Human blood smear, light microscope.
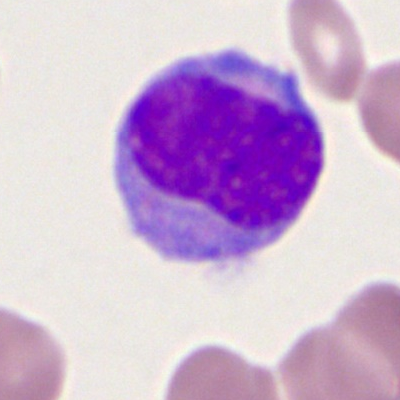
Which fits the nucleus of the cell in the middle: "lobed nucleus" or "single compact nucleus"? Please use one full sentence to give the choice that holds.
Round, oval or kidney-shaped, the nucleus of this cell is one compact undivided mass.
